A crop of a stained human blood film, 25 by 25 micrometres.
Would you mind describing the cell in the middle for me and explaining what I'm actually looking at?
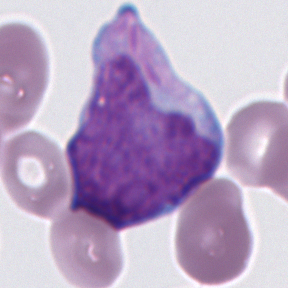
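Pear-shaped cell, about 20 by 14 micrometres, narrowing to a point at the top. Pointed top ends in a small, darker blue tip. Nucleus about 15 by 13 micrometres, lying toward the bottom of the cell and filling about 70% of its area. Upper nuclear border irregular and uneven. Chromatin finely textured, not coarsely clumped. Cell type: atypical promyelocyte.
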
